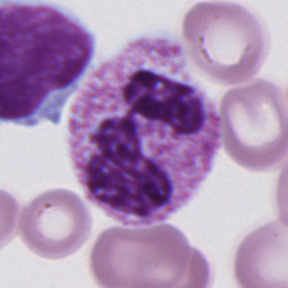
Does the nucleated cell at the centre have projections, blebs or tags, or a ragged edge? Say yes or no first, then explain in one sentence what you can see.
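No. The cell outline is round to slightly oval and smooth.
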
